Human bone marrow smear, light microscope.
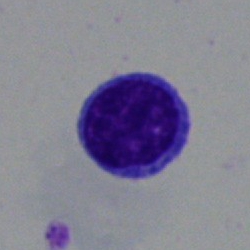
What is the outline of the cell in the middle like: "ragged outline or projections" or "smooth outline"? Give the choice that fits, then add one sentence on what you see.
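Smooth outline. The cell has a round, smooth outline.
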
